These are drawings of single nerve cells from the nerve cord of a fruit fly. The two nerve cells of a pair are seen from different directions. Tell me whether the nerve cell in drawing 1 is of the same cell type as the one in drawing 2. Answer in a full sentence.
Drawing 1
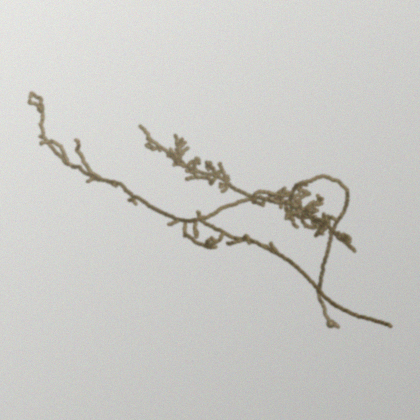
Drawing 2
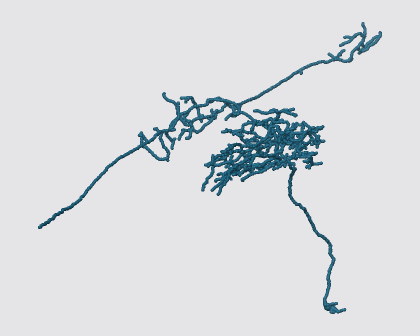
They are of different cell types.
